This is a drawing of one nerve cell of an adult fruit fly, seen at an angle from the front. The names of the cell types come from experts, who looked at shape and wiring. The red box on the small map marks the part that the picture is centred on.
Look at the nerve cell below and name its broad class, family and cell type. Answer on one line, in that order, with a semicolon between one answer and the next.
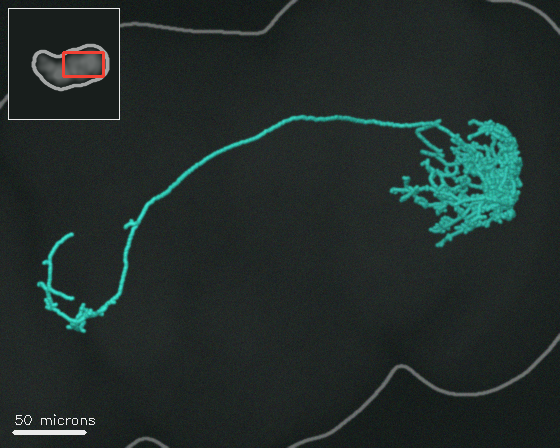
central-brain intrinsic neuron; hemilineage VLPl&p2_lateral; AVLP111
